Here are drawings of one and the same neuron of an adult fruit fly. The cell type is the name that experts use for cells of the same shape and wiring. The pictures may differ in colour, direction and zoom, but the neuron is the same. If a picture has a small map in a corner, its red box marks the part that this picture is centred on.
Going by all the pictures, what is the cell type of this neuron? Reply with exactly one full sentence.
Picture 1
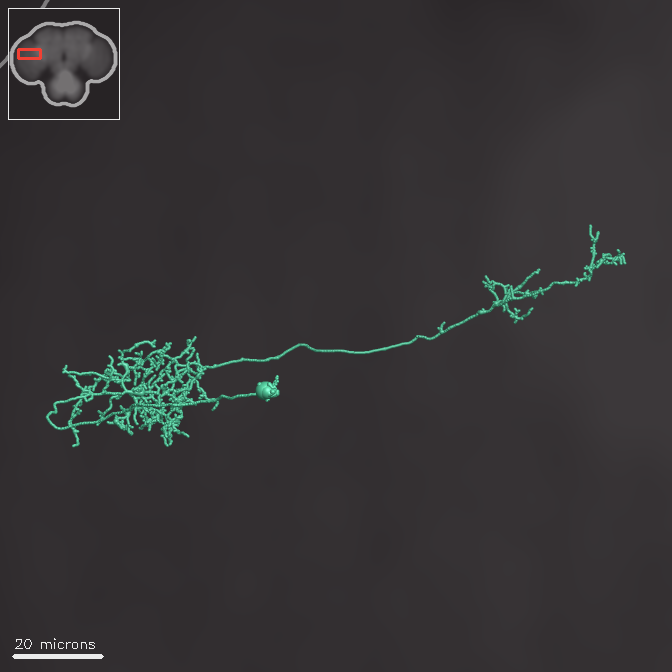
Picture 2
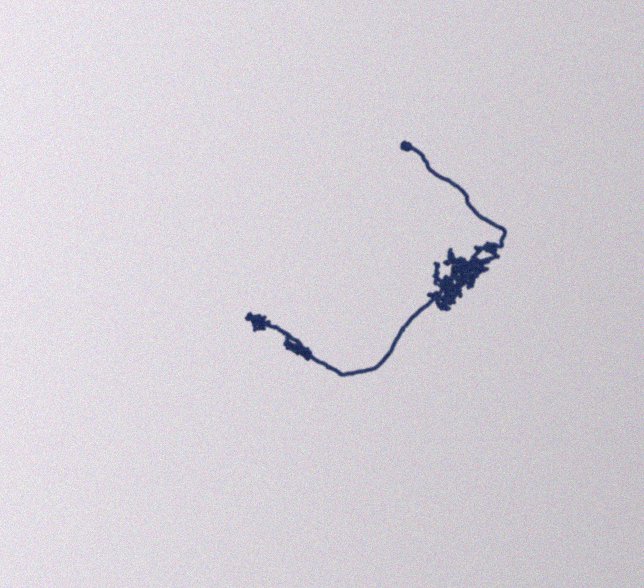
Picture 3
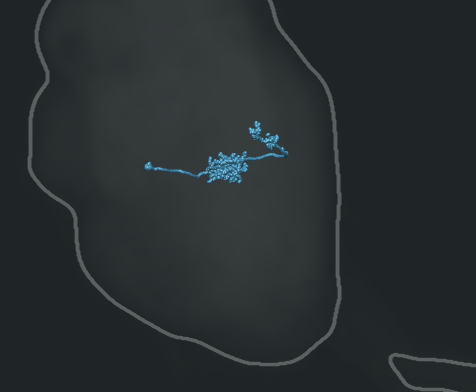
To the cell type Tm37 belongs this neuron.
